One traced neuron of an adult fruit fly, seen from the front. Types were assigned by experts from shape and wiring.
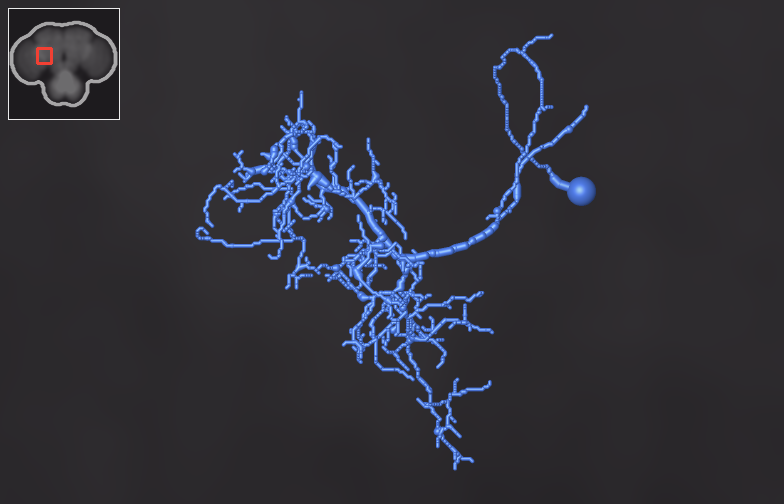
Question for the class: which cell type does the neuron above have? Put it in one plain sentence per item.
The cell type is CB1139.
